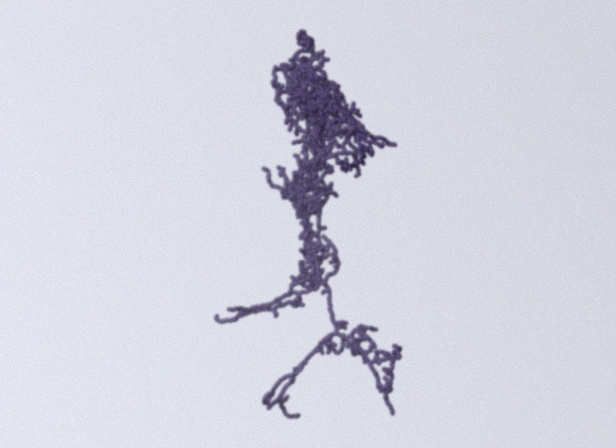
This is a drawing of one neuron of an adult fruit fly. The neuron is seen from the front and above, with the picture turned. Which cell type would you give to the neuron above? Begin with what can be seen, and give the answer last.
Dozens of branch ends can be seen. As drawn here it is taller than it is wide. This is a central-brain intrinsic neuron. Its cell type is SIP133m.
